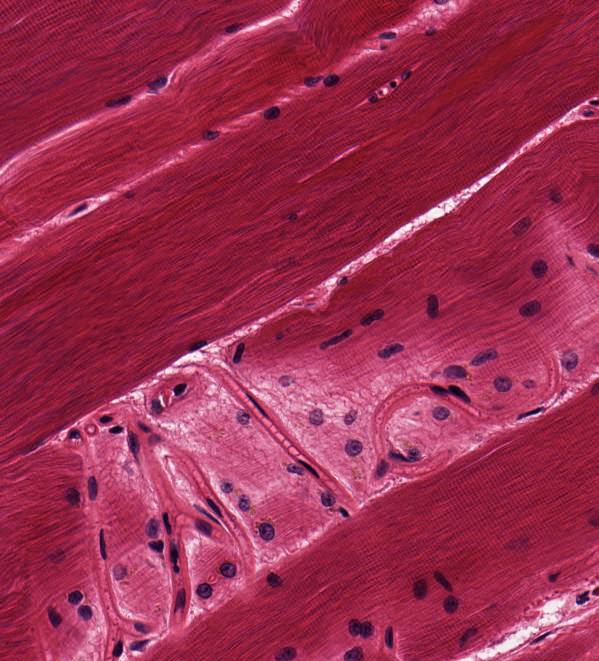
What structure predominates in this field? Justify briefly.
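Skeletal muscle is the tissue shown. In the deep red fibres, elongated nuclei lie at the fibre edges.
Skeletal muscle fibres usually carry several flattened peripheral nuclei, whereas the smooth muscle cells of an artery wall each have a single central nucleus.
A band much paler pink than its neighbours crosses the lower middle of the field. No fat cells are present.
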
